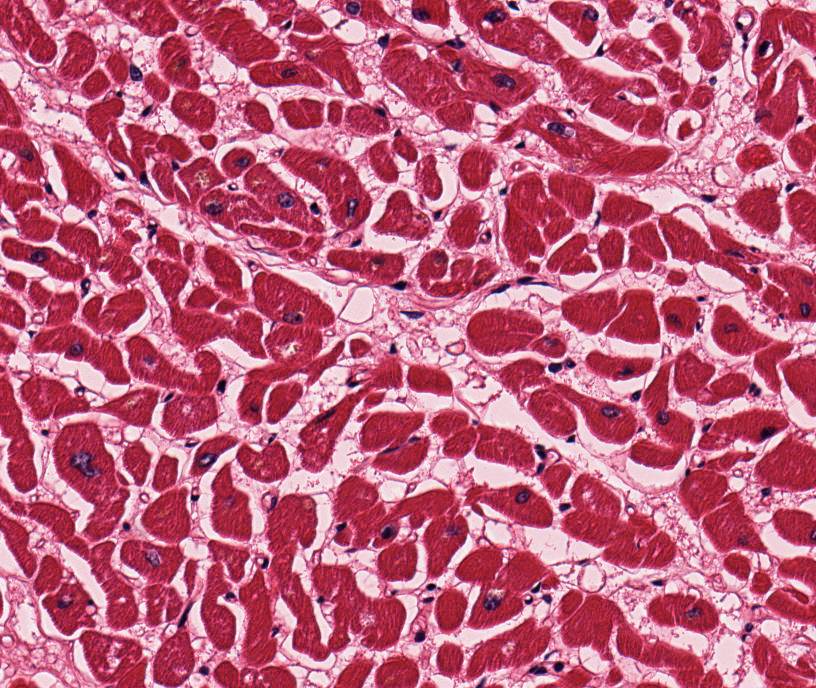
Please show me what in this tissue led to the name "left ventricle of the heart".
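What fits, as far as I can see, is that the fibres branch and join one another, which goes with this being the left ventricle of the heart.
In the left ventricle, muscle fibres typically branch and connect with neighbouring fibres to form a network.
They stain deep red, fill the whole field with pale gaps between them, and are cut across or obliquely into irregular shapes. Next to some of the central muscle nuclei, small yellow-brown granules cluster. Small dark elongated nuclei also lie in the spaces between fibres across the field.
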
